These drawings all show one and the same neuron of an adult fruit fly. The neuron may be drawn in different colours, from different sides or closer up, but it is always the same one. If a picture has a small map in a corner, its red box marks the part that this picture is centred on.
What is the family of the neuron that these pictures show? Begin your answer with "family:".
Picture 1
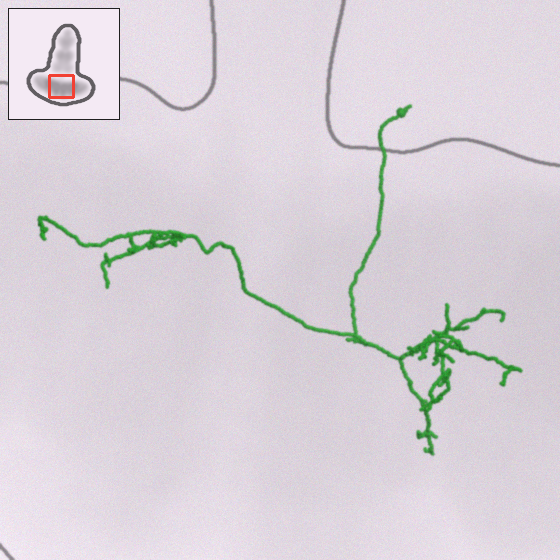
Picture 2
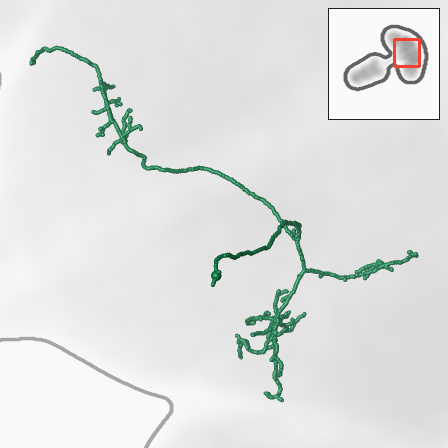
family: hemilineage DM6_central1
